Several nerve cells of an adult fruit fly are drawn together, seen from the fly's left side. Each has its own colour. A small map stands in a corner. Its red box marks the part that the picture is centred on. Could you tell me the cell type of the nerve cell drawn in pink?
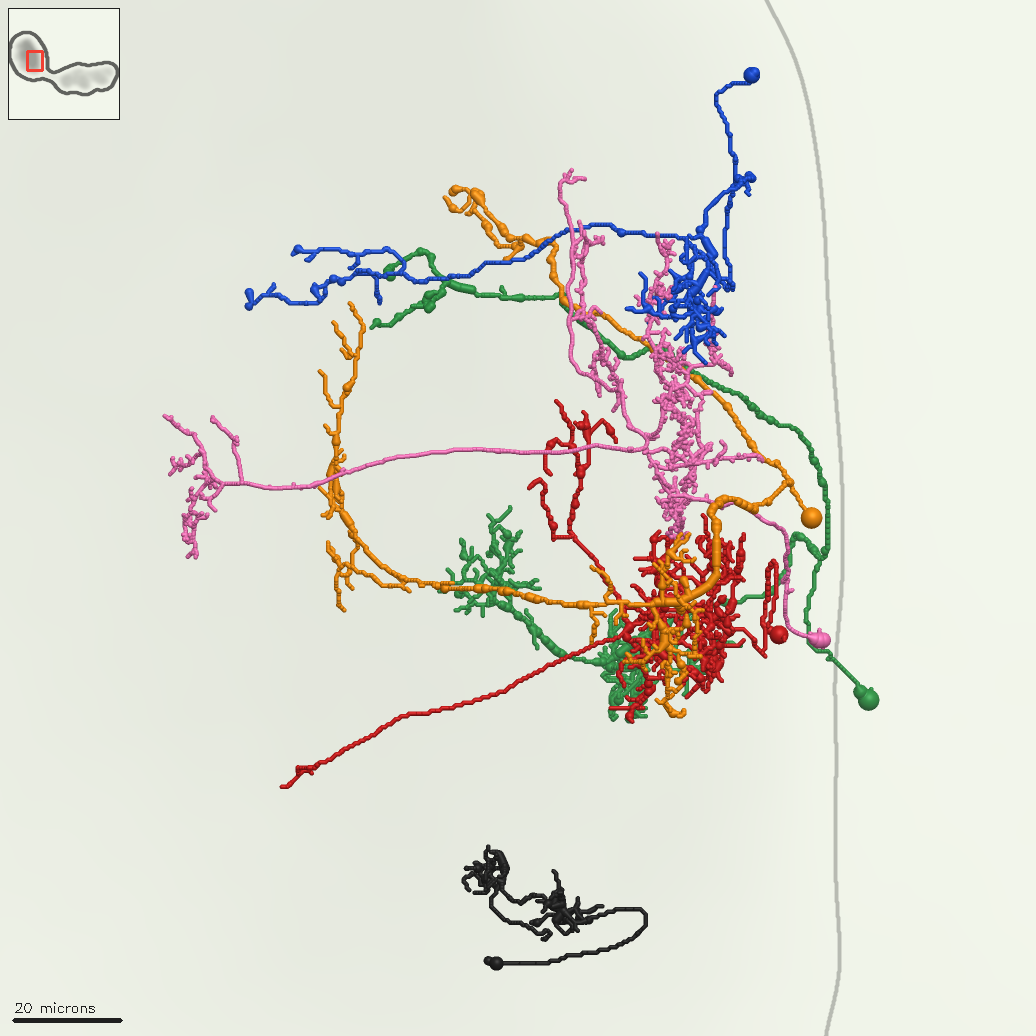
Y13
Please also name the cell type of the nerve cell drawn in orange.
LLPC2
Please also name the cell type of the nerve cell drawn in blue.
LPC1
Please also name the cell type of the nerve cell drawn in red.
Y11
